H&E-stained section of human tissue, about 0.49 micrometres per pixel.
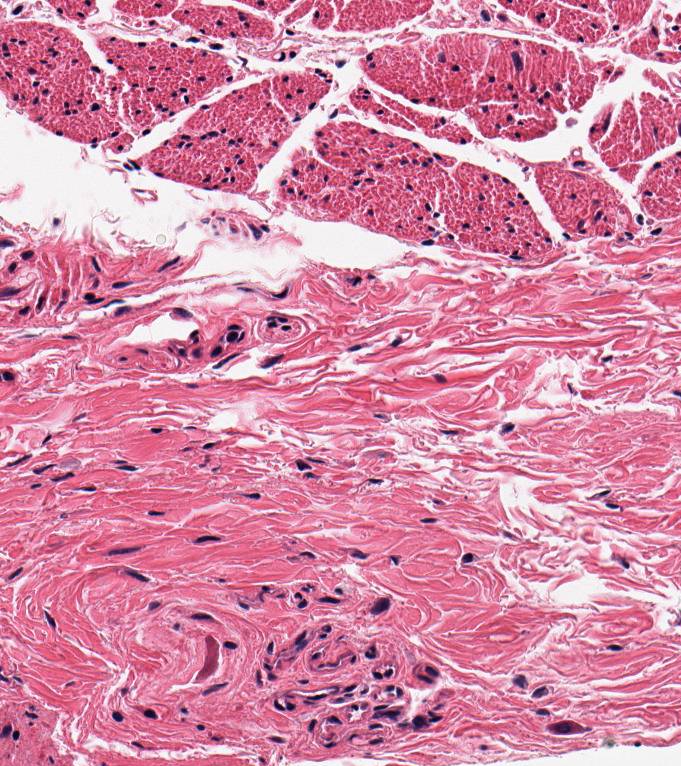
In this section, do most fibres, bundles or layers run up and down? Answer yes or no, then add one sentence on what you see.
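No. The collagen bundles in the lower part run mostly horizontally across the field in wavy strands.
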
